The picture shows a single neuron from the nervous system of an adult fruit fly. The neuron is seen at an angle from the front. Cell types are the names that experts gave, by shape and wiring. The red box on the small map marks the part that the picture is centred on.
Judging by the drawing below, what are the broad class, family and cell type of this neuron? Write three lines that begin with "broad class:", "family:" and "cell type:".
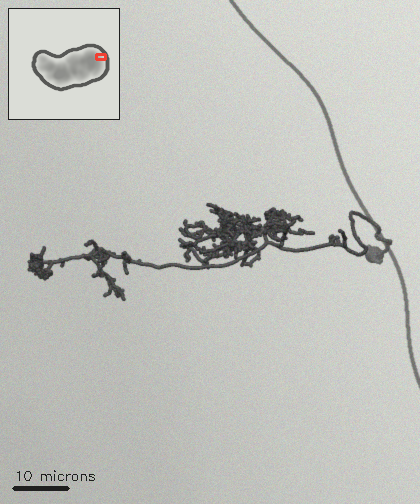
broad class: optic-lobe intrinsic neuron
family: Mi
cell type: Mi4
